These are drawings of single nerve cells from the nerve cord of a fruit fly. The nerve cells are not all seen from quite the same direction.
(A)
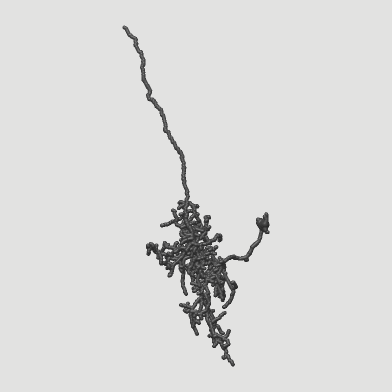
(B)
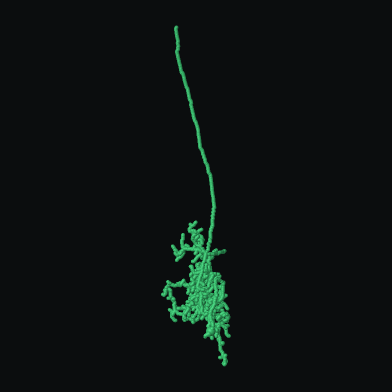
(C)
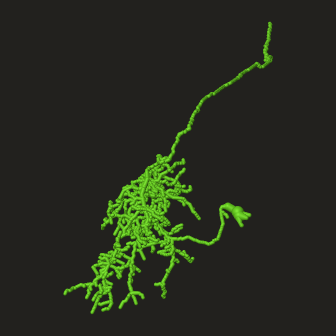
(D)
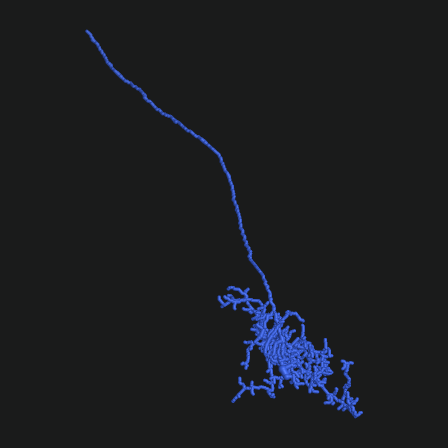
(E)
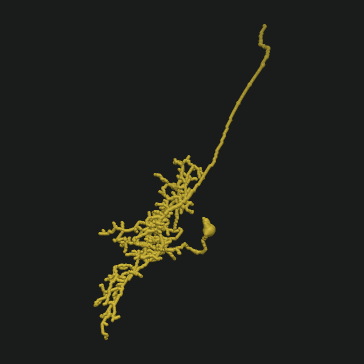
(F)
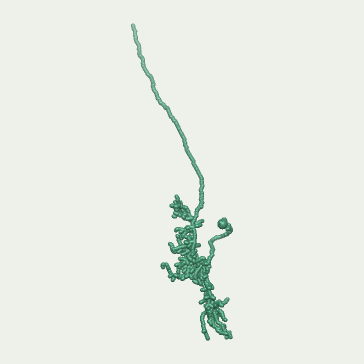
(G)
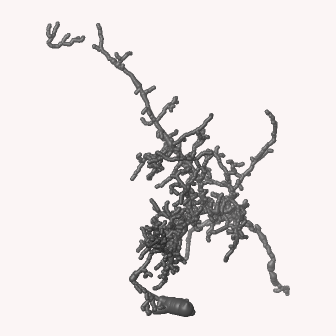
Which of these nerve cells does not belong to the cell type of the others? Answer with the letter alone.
G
